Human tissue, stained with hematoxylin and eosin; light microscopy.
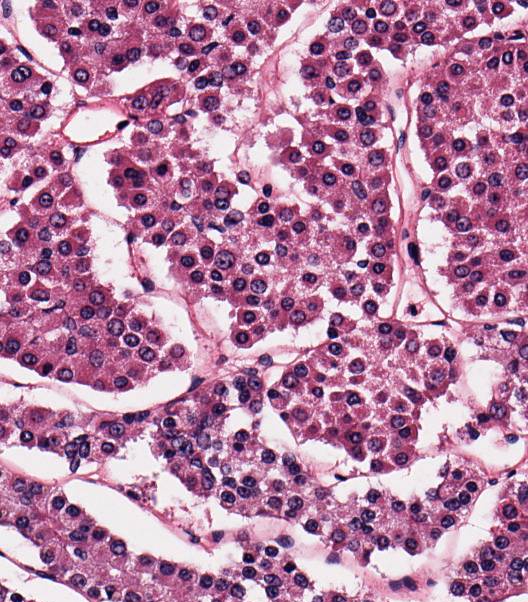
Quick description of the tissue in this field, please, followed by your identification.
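Solid nests and branching cords of cells across the whole field, separated by thin partitions. Cells polygonal, with a moderate amount of finely granular pink cytoplasm. Nuclei round, of fairly uniform size from cell to cell. Partitions are delicate strands with scattered thin elongated dark nuclei, like a fine capillary network. Tissue: pituitary.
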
